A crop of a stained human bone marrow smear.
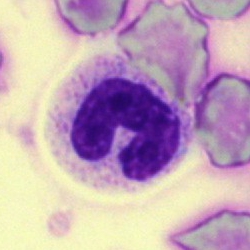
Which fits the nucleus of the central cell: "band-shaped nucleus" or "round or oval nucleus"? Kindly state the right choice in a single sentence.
The nucleus is a bent band and not a compact round or oval mass, and has no lobes.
